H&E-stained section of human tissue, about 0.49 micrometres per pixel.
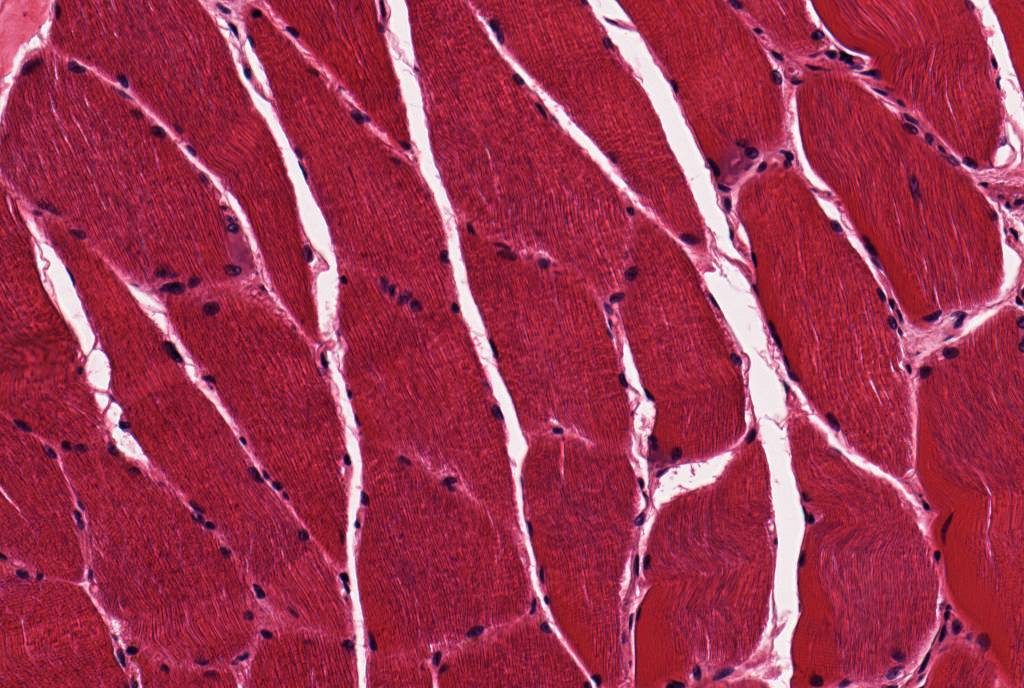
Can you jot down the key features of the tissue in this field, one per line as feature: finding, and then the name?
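Nuclear position: small, dark, at the fibre edges, not in the centres
Cytoplasm: deep red throughout
Between fibres: thin connective tissue only, no fat cells
Tissue: skeletal muscle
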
